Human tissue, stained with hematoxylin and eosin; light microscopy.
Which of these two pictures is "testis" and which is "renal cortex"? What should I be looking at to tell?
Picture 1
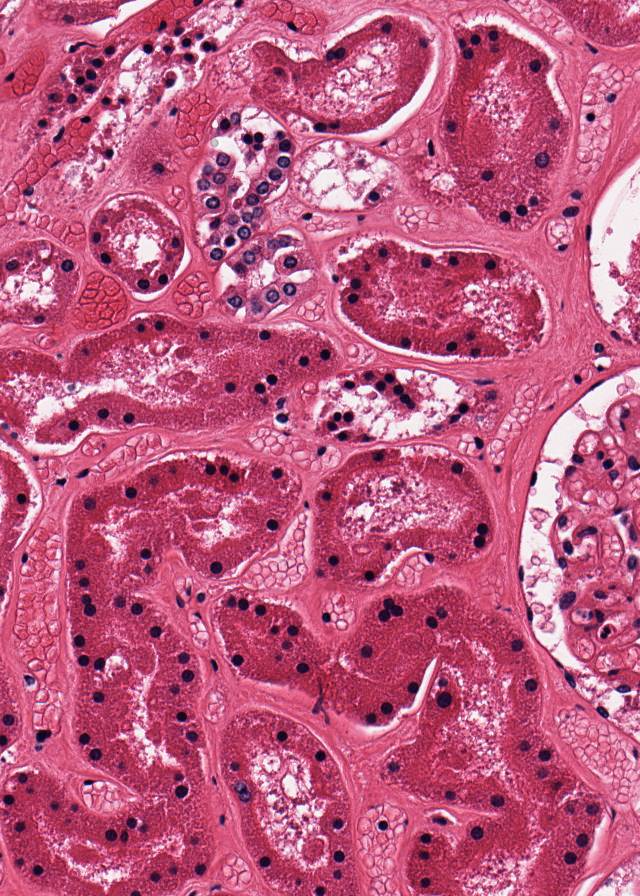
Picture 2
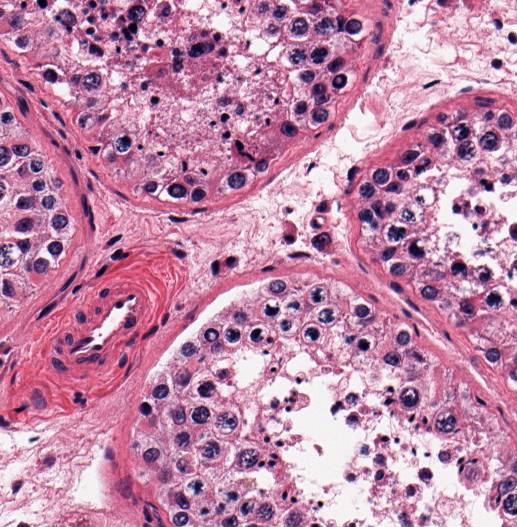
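Renal cortex in picture 1, testis in picture 2. Renal cortex: closely packed tubules in round, oval and elongated profiles fill nearly the whole field. Most lining cells have abundant, deeply eosinophilic, granular cytoplasm, with round, dark nuclei lying singly near the cell base. Upper centre: one smaller tubule with paler cytoplasm and more crowded, bluish nuclei than its neighbours. Testis: several rounded tubules in cross-section, narrow strips of stroma between them. Tubule lining many layers of rounded cells deep, not a single layer. Numerous large round cells in the lining, with big round nuclei and coarse dark chromatin. Each tubule bounded by a thin rim of flattened spindle cells with elongated dark nuclei.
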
